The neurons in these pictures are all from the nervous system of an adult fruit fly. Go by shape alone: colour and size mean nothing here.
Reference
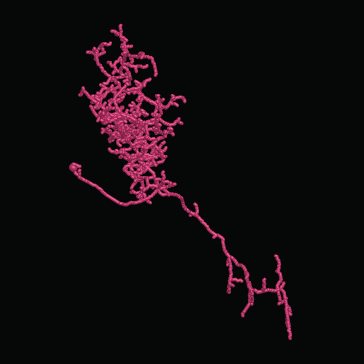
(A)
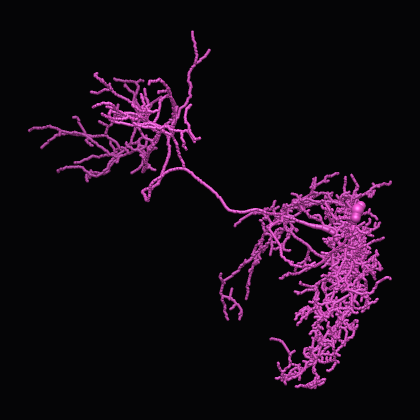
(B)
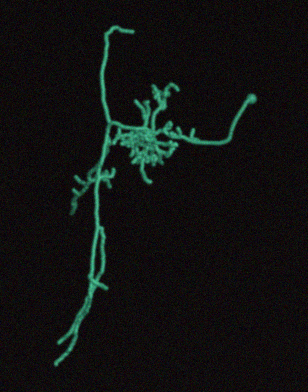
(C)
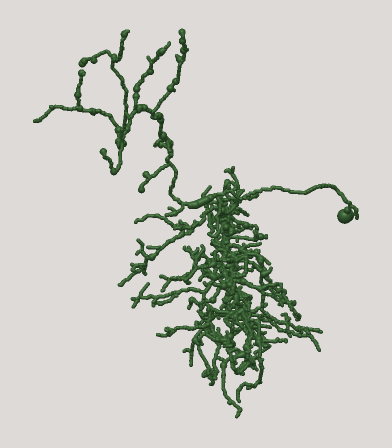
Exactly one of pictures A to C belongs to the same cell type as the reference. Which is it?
C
